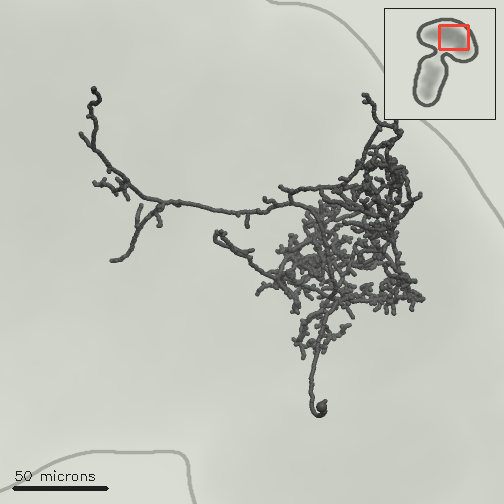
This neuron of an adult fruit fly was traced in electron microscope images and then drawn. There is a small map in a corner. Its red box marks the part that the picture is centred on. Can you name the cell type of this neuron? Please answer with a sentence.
The cell type is AVLP711m.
